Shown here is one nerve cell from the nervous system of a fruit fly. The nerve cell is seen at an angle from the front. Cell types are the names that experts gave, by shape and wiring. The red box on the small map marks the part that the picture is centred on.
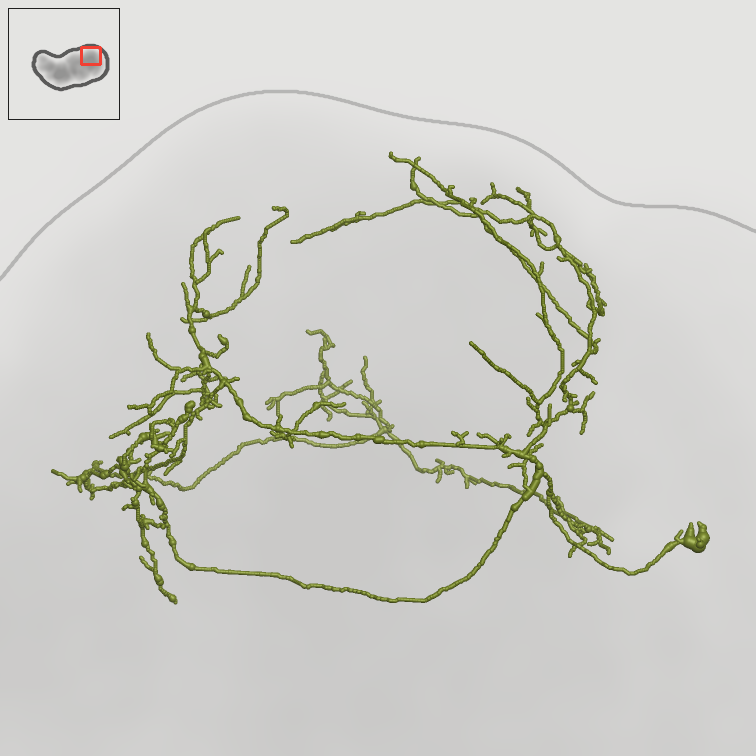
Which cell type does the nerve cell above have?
CL086_b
